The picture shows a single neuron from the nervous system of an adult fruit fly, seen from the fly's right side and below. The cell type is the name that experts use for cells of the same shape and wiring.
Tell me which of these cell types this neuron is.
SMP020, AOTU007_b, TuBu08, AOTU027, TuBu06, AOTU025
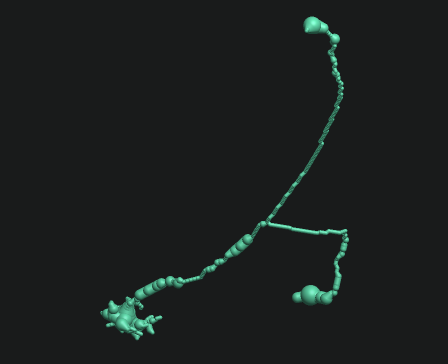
TuBu08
